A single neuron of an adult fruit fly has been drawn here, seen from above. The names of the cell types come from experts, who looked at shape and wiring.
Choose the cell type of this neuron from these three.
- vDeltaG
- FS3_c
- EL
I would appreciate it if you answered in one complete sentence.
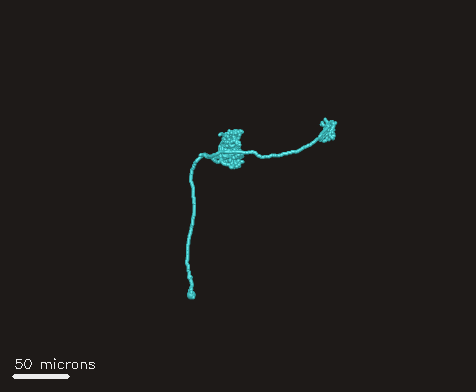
The neuron is typed under the name EL.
